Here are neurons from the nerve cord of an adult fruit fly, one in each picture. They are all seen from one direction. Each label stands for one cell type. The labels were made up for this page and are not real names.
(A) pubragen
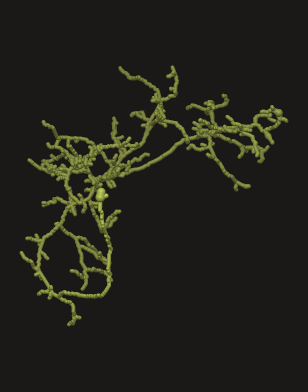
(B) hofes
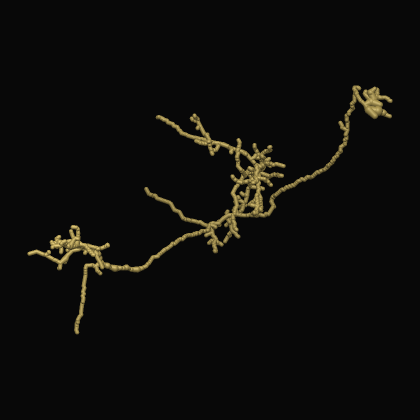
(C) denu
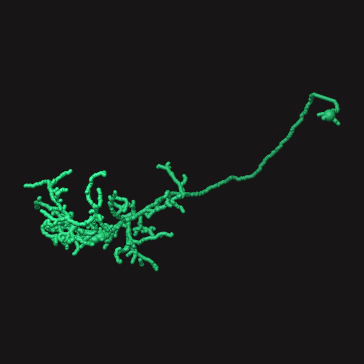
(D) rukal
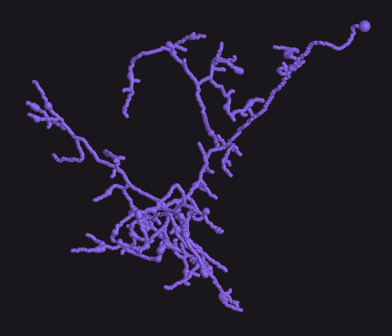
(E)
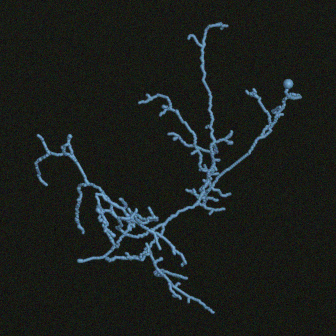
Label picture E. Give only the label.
rukal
